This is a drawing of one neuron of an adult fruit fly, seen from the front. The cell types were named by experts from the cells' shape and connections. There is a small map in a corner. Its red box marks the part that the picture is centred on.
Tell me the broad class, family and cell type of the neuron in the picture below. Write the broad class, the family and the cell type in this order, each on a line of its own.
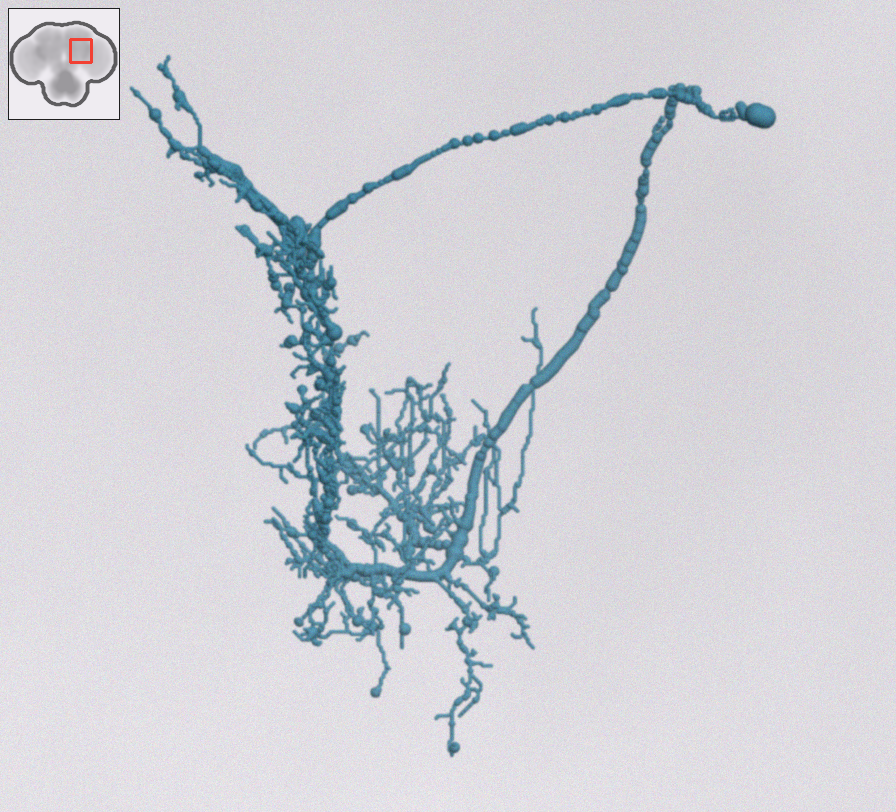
central-brain intrinsic neuron
hemilineage SLPa&l1_lateral
LAL055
